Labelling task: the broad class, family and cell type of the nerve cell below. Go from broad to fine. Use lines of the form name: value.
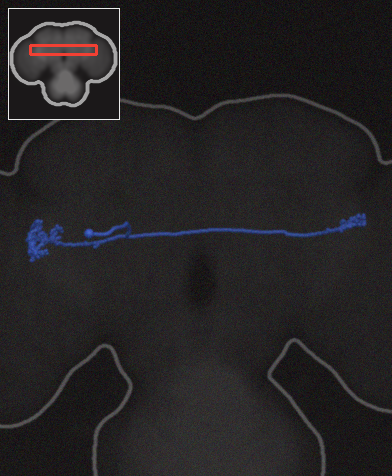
broad class: central-brain intrinsic neuron
family: hemilineage VLPa2
cell type: CB0140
